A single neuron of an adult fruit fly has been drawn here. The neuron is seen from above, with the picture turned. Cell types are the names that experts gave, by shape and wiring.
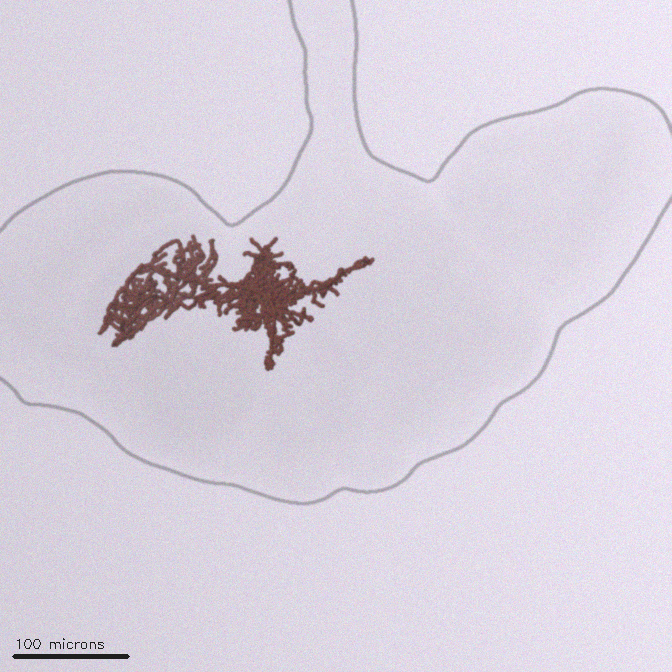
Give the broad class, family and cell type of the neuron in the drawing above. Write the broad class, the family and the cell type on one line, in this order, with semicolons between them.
visual centrifugal neuron; LT; LT37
